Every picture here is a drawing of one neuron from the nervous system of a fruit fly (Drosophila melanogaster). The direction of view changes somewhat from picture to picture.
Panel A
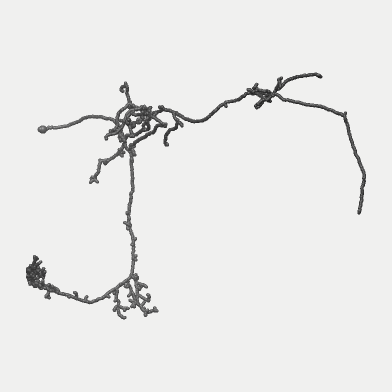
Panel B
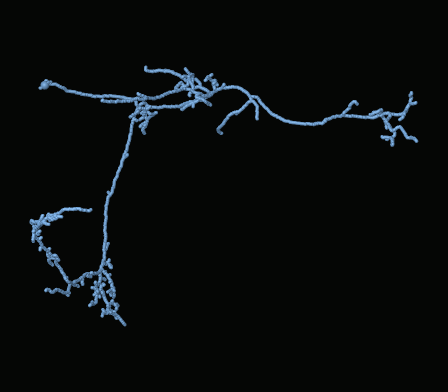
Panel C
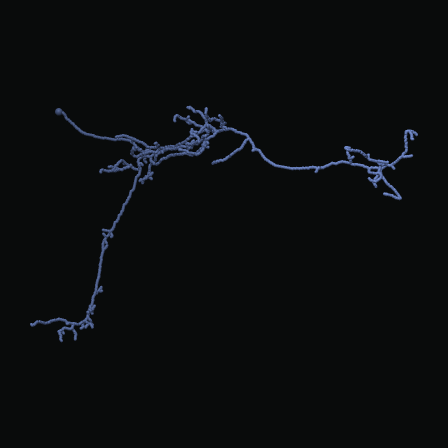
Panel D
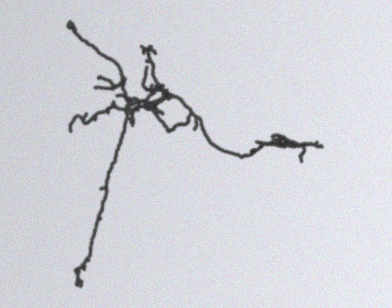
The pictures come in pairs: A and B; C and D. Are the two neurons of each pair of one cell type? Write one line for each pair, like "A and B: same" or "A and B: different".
A and B: same
C and D: same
